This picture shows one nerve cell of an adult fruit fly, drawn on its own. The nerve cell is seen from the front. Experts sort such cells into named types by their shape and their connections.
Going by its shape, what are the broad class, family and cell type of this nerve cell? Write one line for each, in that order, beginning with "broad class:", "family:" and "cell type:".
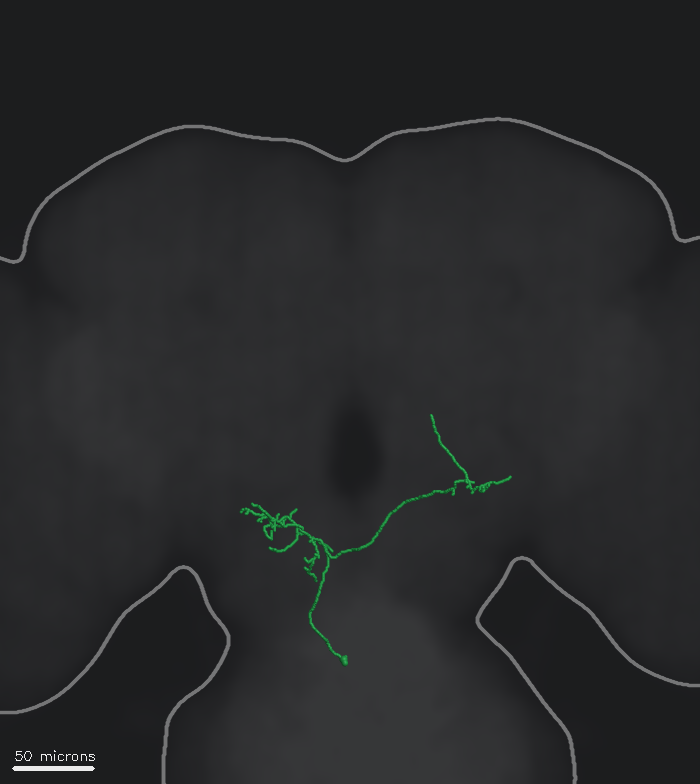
broad class: central-brain intrinsic neuron
family: hemilineage LB3
cell type: GNG325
